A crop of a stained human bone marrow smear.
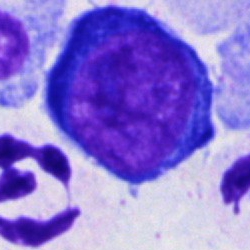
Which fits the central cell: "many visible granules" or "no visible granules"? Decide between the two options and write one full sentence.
There are no visible granules in its cytoplasm.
